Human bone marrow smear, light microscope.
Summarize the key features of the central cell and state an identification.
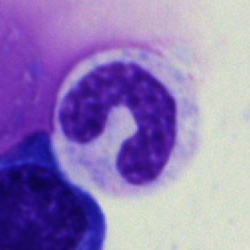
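Round, smooth outline here. The nucleus is horseshoe-shaped, open toward the lower left, with dark purple, coarsely clumped chromatin. Fine, faint lilac granules sit in the cytoplasm. It's a band neutrophil.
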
